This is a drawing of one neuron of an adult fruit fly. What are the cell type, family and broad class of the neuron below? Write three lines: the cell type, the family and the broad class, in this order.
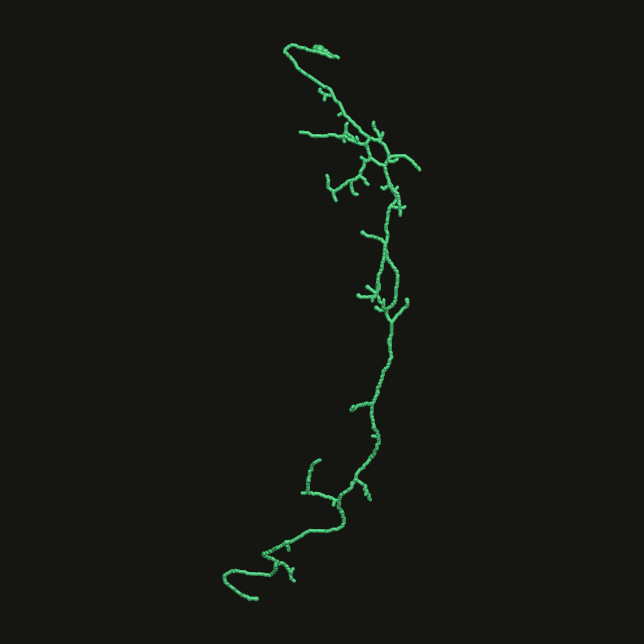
Cm10
Cm
optic-lobe intrinsic neuron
